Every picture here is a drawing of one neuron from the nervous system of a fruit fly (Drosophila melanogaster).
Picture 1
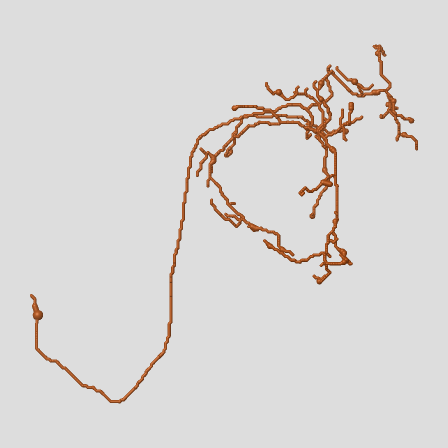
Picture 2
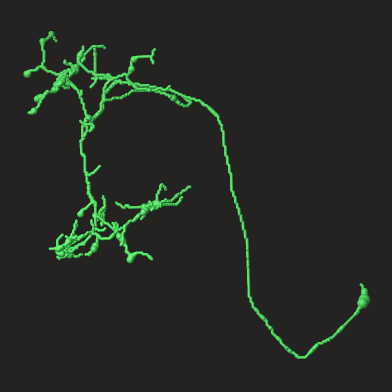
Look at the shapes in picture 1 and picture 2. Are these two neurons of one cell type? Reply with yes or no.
yes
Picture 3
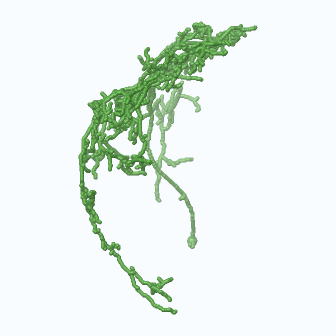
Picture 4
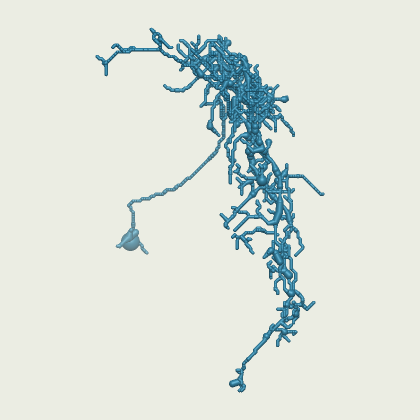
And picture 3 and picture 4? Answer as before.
yes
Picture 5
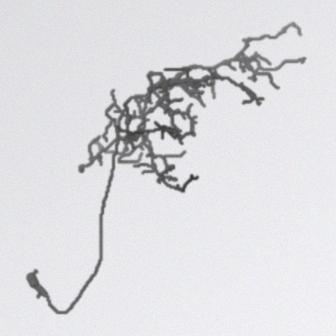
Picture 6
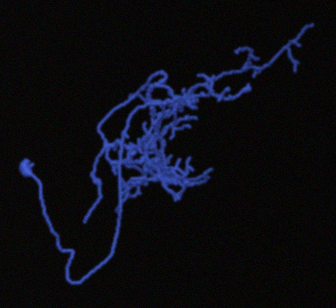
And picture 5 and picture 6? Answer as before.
yes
